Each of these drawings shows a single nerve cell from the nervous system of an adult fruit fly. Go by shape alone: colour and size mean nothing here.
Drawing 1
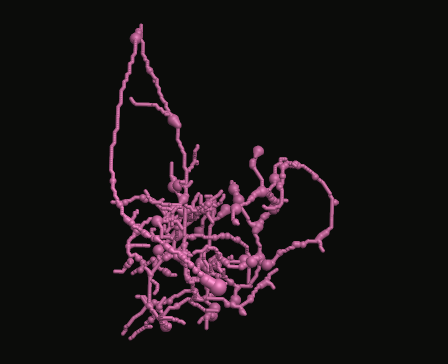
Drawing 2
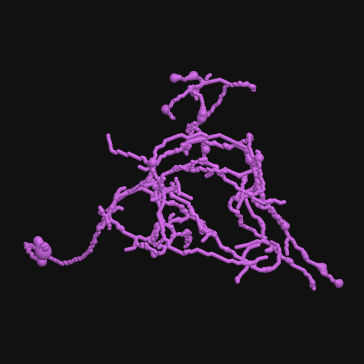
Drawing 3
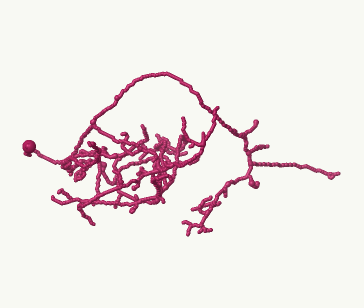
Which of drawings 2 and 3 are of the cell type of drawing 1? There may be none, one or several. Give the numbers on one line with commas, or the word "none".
2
